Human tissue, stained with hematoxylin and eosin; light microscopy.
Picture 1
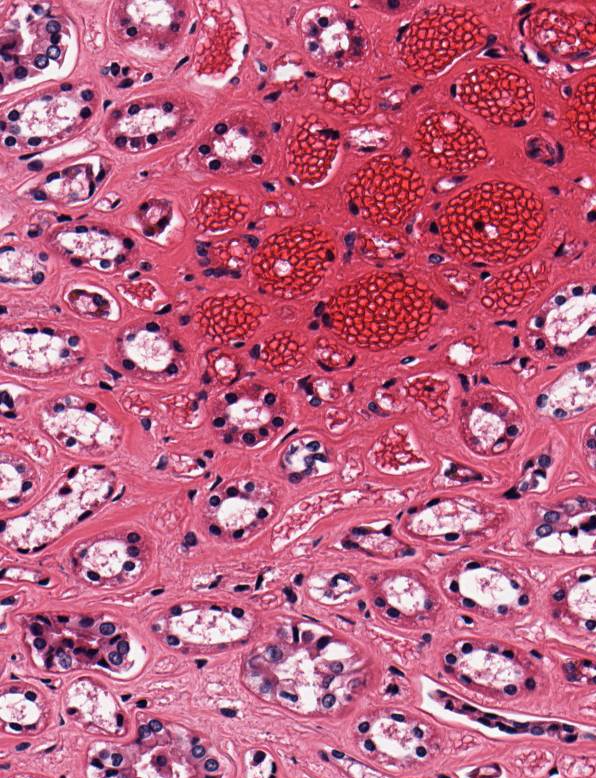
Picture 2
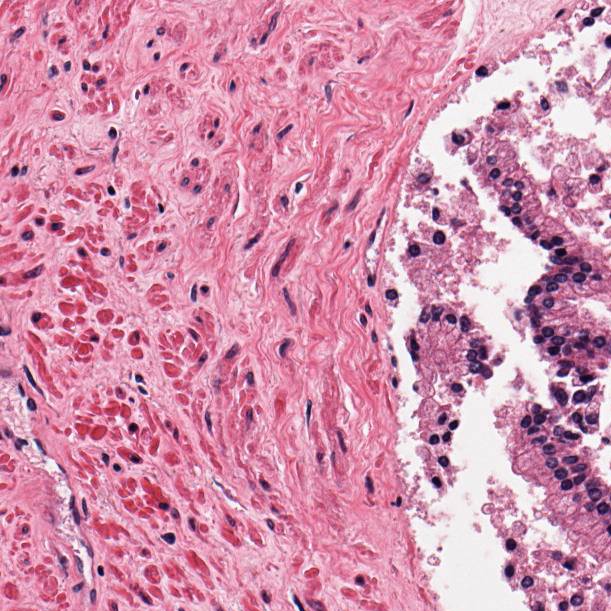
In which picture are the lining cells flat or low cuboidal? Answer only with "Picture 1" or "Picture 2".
Picture 1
